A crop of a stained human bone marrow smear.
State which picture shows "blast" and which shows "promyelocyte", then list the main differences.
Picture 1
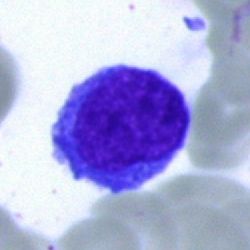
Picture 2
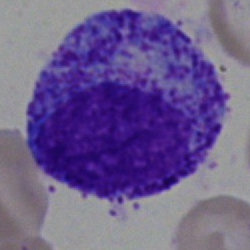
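The blast is in picture 1 and the promyelocyte in picture 2. The blast has a roughly round outline whose edge is slightly ragged at the lower left, while the promyelocyte has a round, nearly circular outline. In the blast, the deep blue cytoplasm forms only a thin rim around the nucleus, widest at the lower left of the cell.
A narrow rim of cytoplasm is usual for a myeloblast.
Its chromatin is finely stippled, without coarse clumps. Beside the promyelocyte, a few loose granules lie just outside the lower edge of the cell, and pale red cells sit near the corners of the picture without overlapping it.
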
